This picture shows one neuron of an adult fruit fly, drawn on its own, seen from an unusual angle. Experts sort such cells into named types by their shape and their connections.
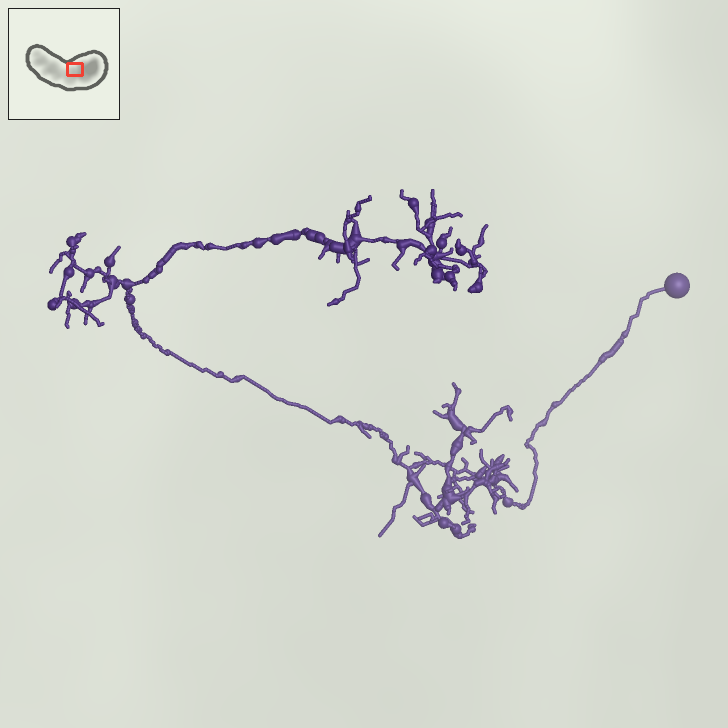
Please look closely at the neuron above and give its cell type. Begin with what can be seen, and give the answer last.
The cell body is on the right of the picture. Dozens of branch ends can be seen. This is an optic-lobe intrinsic neuron. The cell type is TmY17.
